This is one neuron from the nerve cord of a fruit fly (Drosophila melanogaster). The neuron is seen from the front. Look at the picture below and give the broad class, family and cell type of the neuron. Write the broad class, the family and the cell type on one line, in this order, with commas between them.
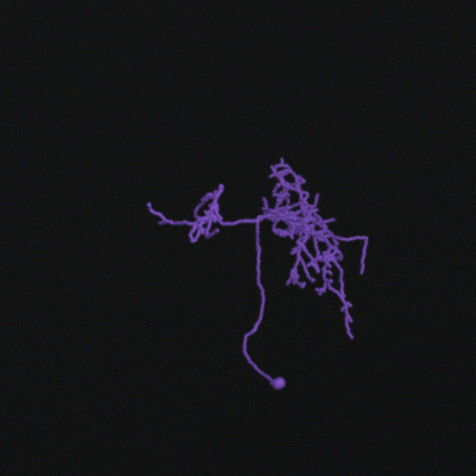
ascending neuron, hemilineage 06B, AN06B012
